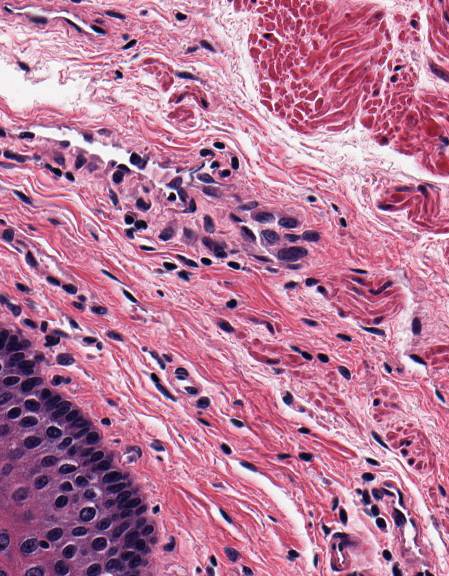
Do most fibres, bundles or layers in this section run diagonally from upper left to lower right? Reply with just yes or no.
Yes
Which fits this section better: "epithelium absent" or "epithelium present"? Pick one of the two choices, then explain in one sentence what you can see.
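Epithelium present. A band of pink connective tissue runs diagonally across the field between an epithelium at the lower left and deep red fibre bundles at the upper right.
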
